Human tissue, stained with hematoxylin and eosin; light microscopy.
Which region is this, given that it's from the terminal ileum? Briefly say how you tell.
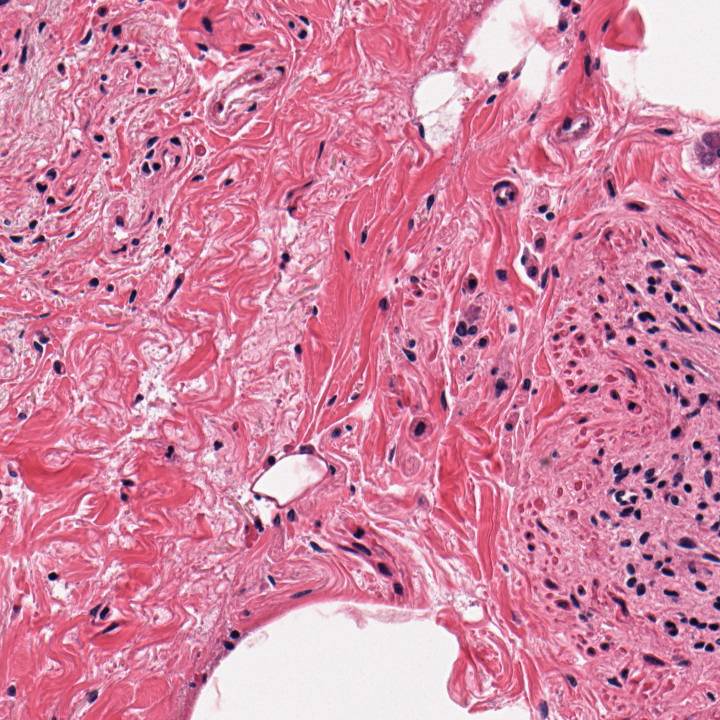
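Dense connective tissue, this one: the whole field is connective tissue, with no epithelium anywhere. Its nuclei in the collagenous areas are small, dark, spindle-shaped to oval, and only sparsely scattered.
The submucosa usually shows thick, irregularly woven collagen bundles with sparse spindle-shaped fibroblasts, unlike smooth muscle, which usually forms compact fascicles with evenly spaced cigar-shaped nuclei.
There are no fat cells, and at the bottom centre the tissue ends in unstained empty space.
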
